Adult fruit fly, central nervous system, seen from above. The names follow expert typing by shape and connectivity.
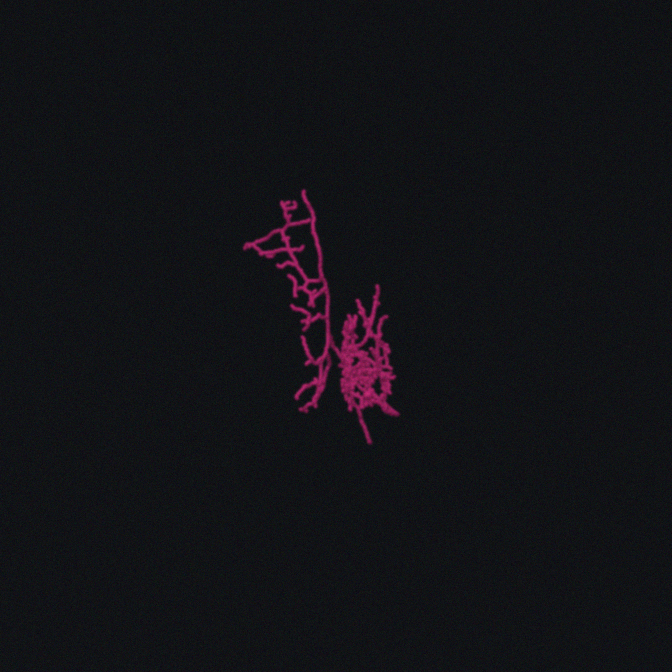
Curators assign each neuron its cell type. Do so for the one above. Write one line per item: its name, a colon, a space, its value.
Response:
cell type: IN18B020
